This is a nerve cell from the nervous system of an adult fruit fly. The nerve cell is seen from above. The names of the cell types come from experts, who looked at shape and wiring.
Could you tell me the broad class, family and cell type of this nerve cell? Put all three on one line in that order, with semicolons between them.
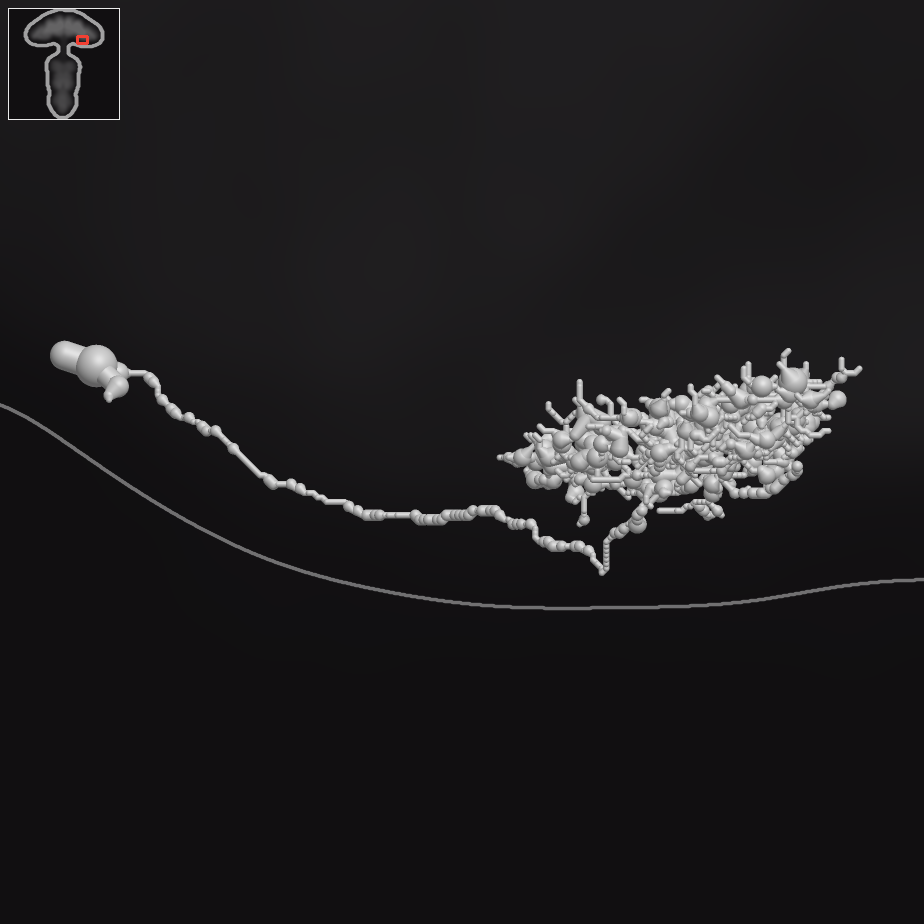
optic-lobe intrinsic neuron; LPi; LPi43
